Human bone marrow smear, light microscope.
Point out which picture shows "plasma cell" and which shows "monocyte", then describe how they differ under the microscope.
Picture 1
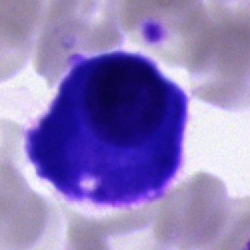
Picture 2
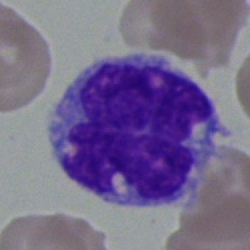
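That one in picture 1 is the plasma cell, and picture 2 is the monocyte. The plasma cell's cytoplasm is a deep, intense blue, nearly as dark as its nucleus, and it forms a broad band below and to the sides of the nucleus.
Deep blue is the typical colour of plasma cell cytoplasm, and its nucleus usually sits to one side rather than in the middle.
The monocyte is different: its nucleus fills most of the cell and is irregular and folded, with indentations along the edge. Its chromatin is dark purple and clumped, with paler patches between the clumps. The plasma cell shows no distinct granules, just a small pale spot near the lower left edge, plus a small dark purple dot just outside its upper right edge. The monocyte is roughly round, with red cells around it and one pressed against its lower right edge.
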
